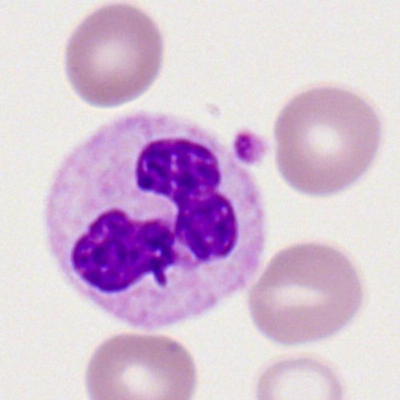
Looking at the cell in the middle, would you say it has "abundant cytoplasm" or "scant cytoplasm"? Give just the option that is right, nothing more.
Abundant cytoplasm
